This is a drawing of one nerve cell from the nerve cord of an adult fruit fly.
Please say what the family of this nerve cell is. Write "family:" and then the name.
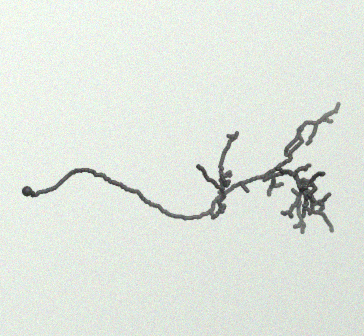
family: hemilineage 14A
